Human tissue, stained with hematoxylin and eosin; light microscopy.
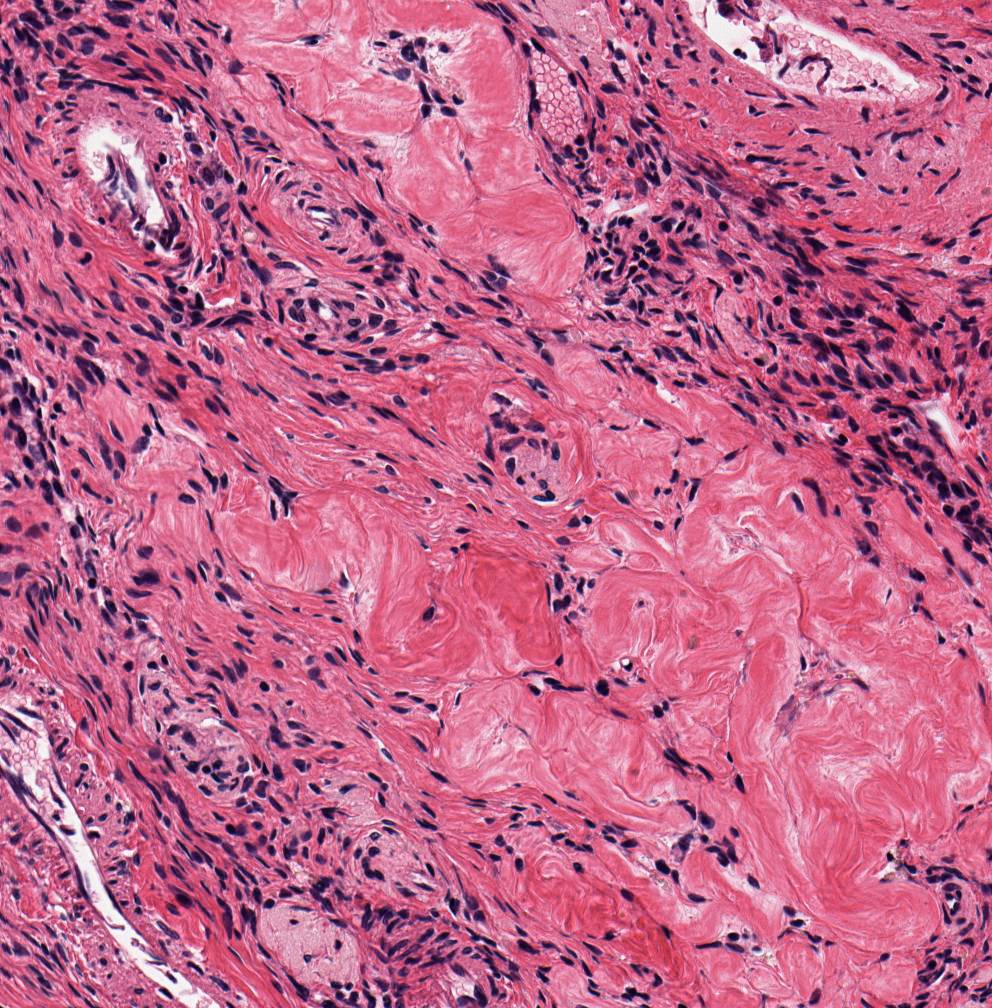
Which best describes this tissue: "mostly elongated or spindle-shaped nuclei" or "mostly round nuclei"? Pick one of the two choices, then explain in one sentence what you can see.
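Mostly elongated or spindle-shaped nuclei. The cells that stand out have dark, elongated spindle-shaped nuclei with scant cytoplasm.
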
